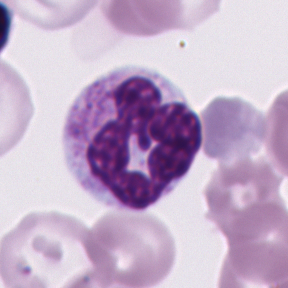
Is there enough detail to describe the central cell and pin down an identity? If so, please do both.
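The nucleus curves around a small pale gap at its centre. Pale pinkish-lilac cytoplasm, widest on the left side of the nucleus, holds fine, faint lilac granules. This cell is a segmented neutrophil.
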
